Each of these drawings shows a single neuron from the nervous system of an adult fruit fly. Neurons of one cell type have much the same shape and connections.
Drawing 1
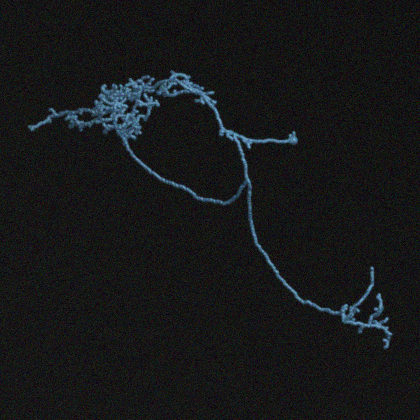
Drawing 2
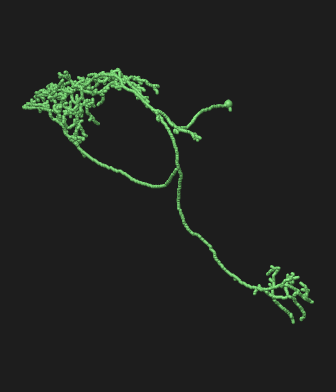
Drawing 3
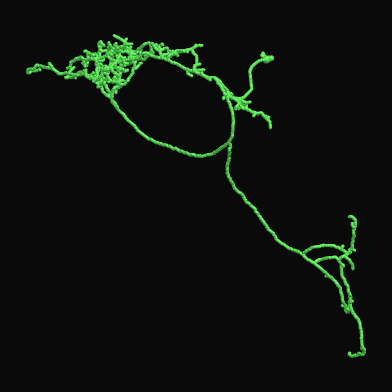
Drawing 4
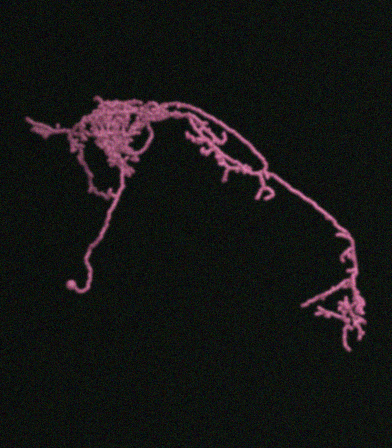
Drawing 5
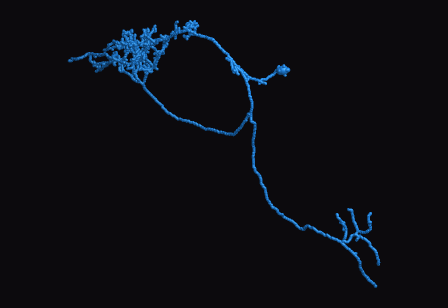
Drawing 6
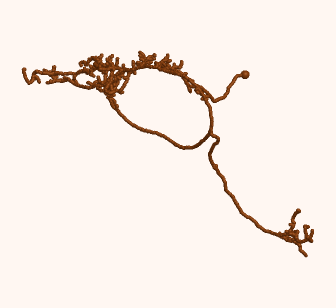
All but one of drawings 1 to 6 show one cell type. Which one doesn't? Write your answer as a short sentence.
The neuron in drawing 4 is of another cell type than the rest.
